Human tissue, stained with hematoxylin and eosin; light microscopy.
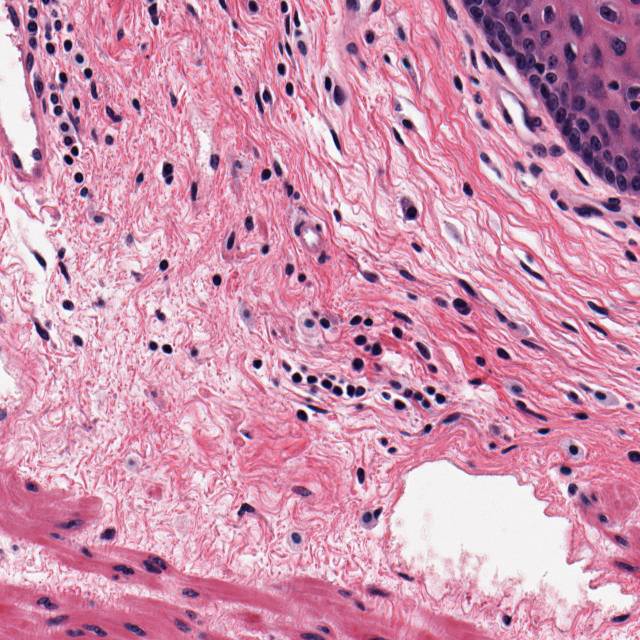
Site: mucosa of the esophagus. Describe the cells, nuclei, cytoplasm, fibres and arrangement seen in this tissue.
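The top right corner of the field is occupied by stratified squamous epithelium, in which the cells nearest the stroma have crowded, dark-staining nuclei. The remainder, most of the field, is stroma composed of loose, wavy, pink collagen fibres. Many stromal cells there have elongated, spindle-shaped nuclei.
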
